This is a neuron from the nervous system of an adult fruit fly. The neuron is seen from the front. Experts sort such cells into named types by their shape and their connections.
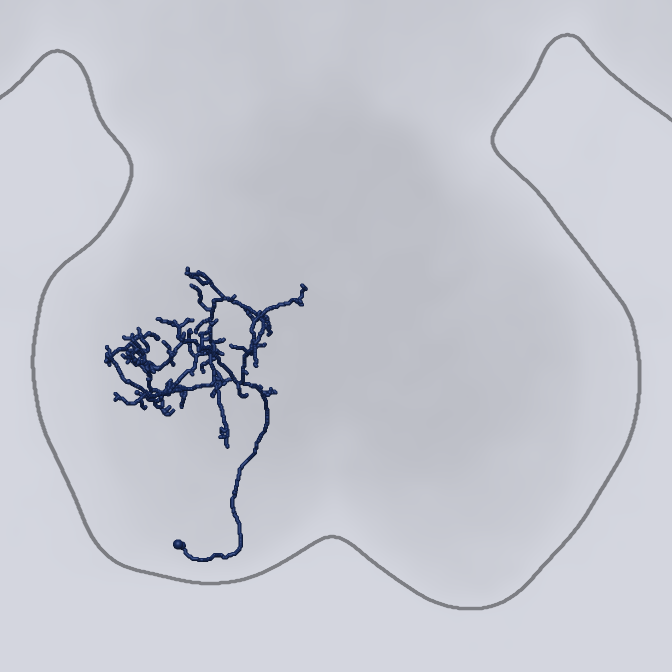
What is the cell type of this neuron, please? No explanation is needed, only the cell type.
IN21A080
